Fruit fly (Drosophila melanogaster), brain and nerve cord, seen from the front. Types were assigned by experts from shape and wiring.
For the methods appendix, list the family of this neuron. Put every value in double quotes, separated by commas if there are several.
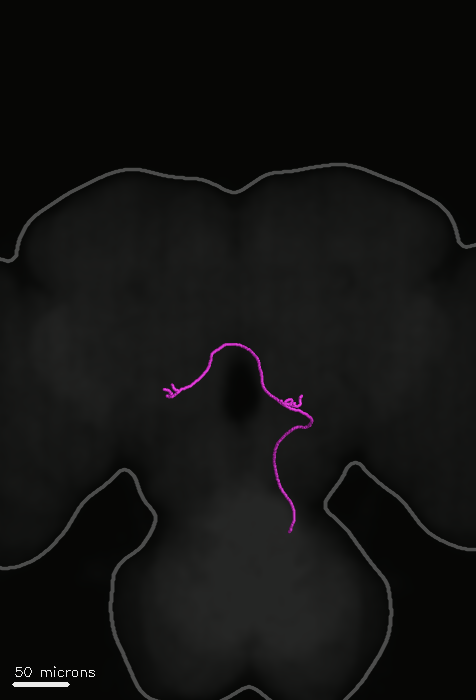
"class olfactory"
